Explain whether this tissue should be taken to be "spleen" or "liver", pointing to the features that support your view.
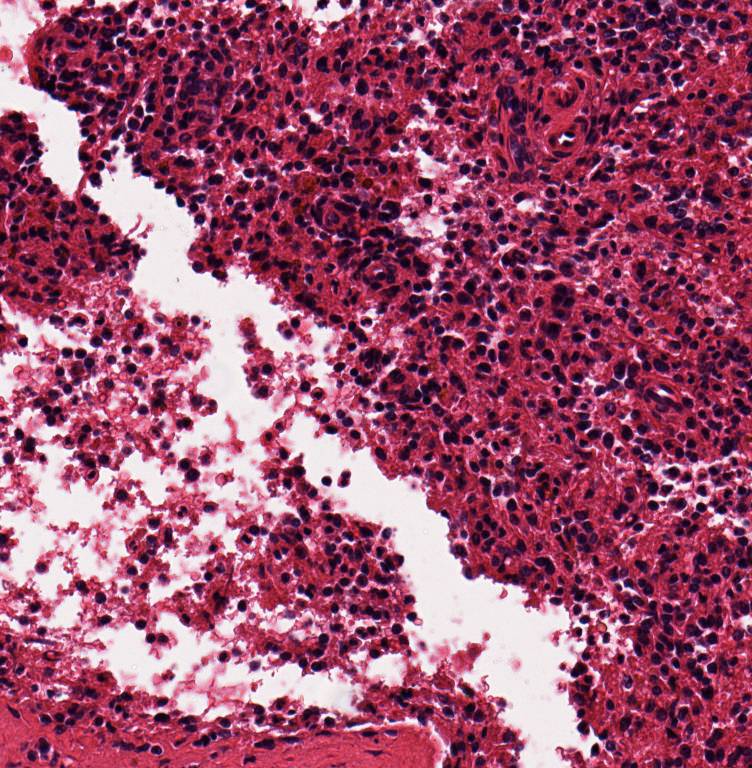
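The tissue is spleen, not liver. Most of the nucleated cells are small and round, with dark, densely stained nuclei.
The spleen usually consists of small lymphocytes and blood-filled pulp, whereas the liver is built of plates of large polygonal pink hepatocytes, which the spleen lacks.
A band of dense, uniform pink material without many nuclei runs along the bottom left edge, a small vessel with a concentric wall lies near the top, right of centre, and no fat cells are seen anywhere in the field.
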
